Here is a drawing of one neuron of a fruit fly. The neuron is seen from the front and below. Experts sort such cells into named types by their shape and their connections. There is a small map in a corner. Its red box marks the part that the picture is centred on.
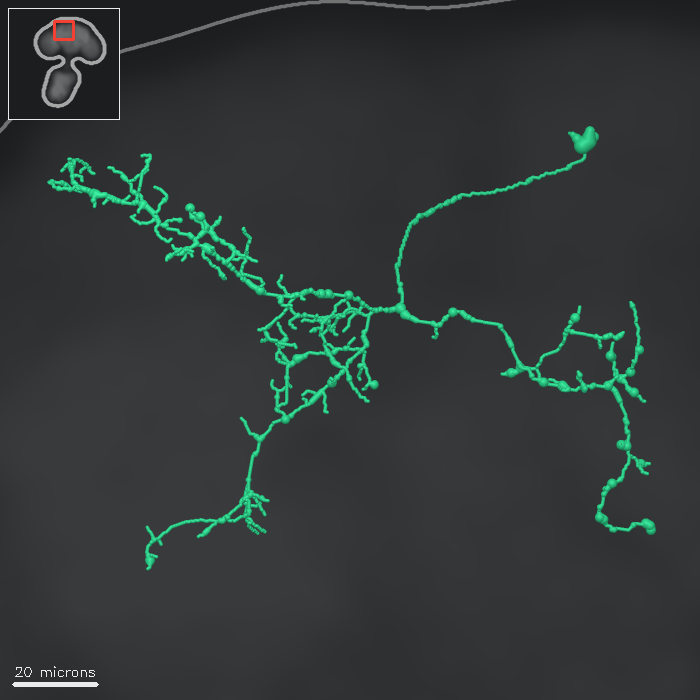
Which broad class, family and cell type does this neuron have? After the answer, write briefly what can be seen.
Its broad class is central-brain intrinsic neuron. Its family is hemilineage SMPp&v1_posterior. The cell type is CB2401. The cell body can be seen at the upper right of the picture. From left to right in the picture it spans about 150 microns. The picture shows dozens of branch ends.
